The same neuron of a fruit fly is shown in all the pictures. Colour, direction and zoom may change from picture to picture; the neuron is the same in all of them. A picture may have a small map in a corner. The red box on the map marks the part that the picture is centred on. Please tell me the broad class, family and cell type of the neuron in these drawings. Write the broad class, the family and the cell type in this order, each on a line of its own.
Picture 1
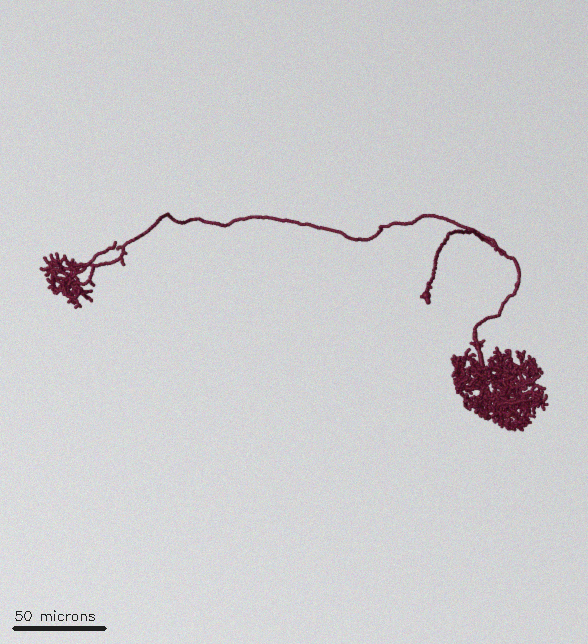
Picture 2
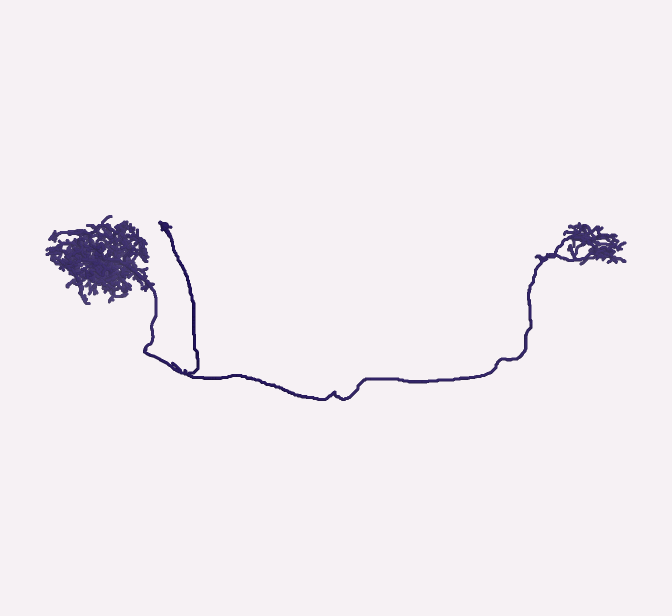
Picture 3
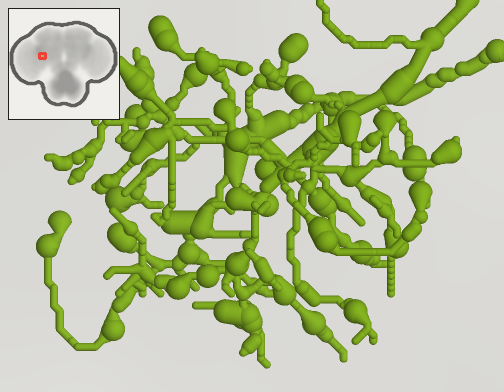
central-brain intrinsic neuron
hemilineage VLPa2
AVLP200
